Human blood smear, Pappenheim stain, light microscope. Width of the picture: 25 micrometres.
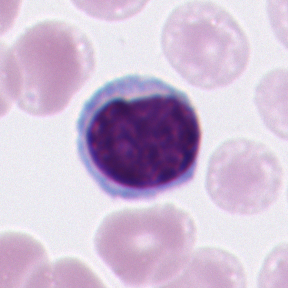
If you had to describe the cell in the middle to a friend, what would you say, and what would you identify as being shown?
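Looking first at the outline, I see it is round and smooth. The cell is about 11 micrometres across, roughly 1.5 times as wide as a red cell lying whole in the picture. Its nucleus, about 10 by 8 micrometres, takes up about 70% of the cell's area, and the chromatin is dark purple and coarsely clumped. Around it the pale blue cytoplasm makes only a thin rim, narrowest on the right, where the nucleus almost reaches the cell edge. This is a typical lymphocyte.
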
